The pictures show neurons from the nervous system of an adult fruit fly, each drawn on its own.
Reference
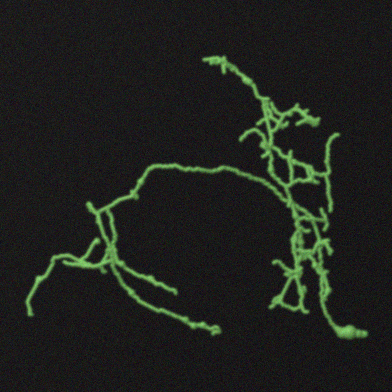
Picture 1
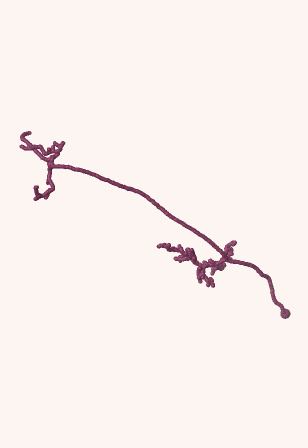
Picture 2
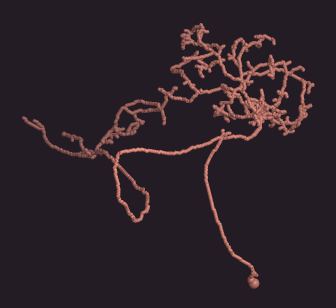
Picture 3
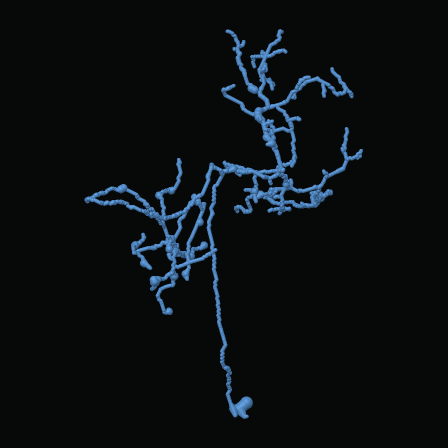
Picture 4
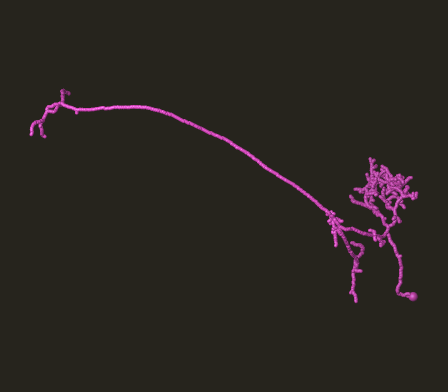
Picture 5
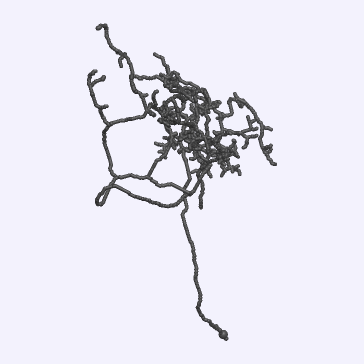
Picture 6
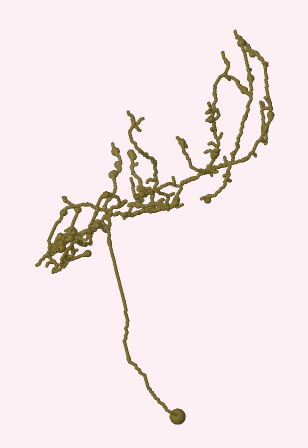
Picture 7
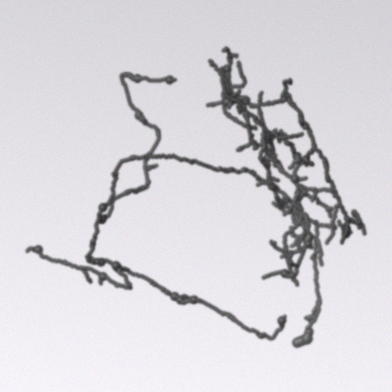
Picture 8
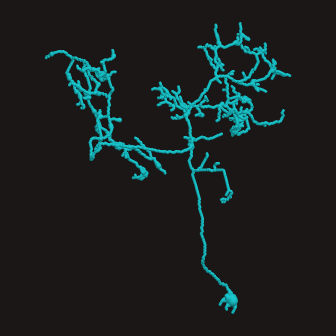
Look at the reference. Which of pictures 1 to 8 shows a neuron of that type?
Picture 7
